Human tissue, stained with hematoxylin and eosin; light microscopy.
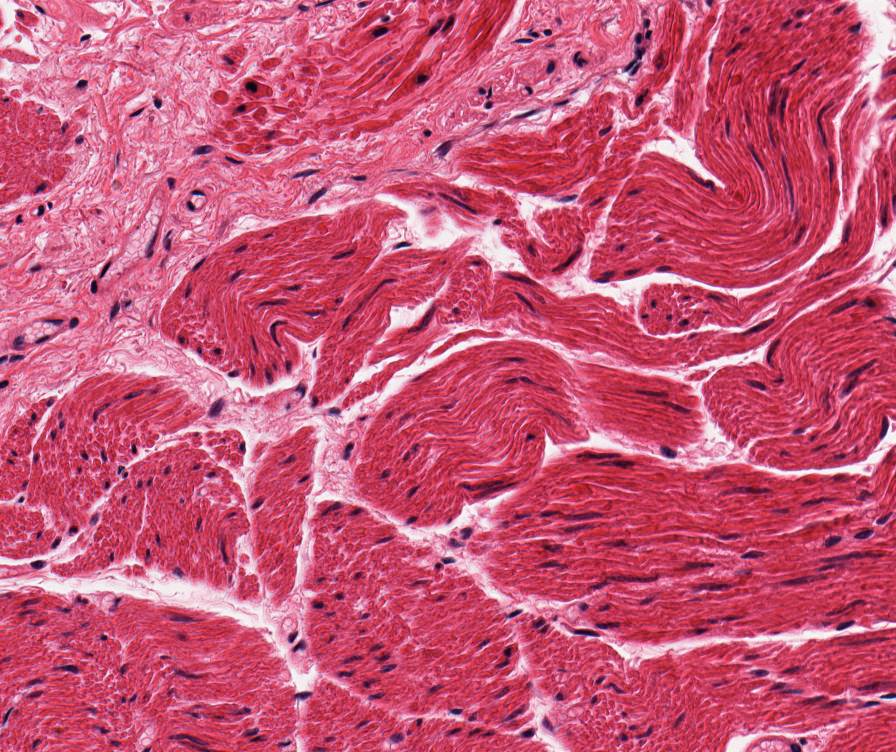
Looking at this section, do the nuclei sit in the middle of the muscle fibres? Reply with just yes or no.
Yes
